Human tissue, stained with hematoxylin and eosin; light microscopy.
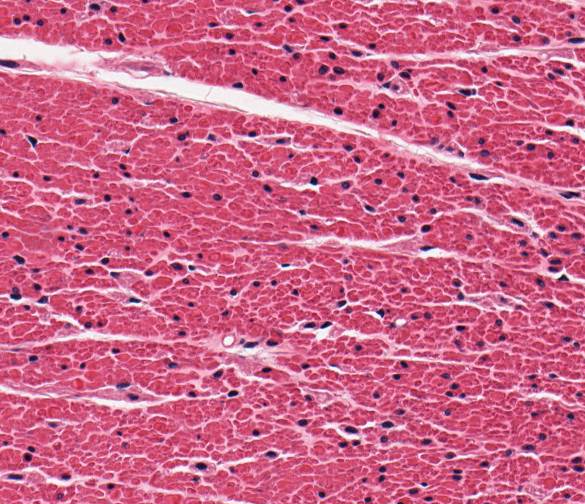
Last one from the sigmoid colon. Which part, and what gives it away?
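Smooth muscle. Deciding: closely packed fibres fill the whole field, deep pink and strongly eosinophilic, with small dark nuclei spread fairly evenly throughout.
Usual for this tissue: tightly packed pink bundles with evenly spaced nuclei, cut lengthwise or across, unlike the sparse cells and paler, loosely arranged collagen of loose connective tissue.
Fibres here cut mostly in cross or oblique section. Connective tissue between fibres scant.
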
